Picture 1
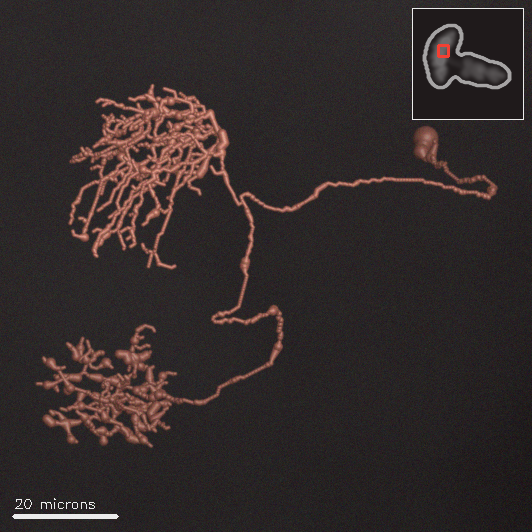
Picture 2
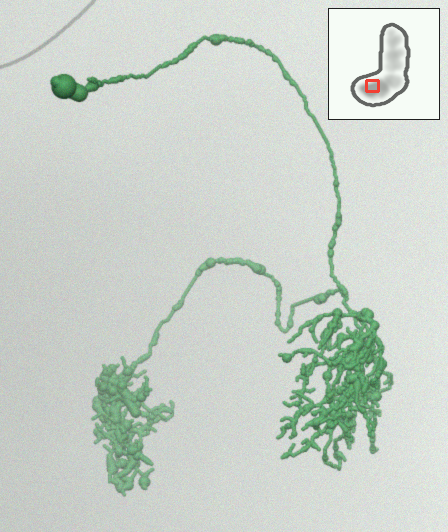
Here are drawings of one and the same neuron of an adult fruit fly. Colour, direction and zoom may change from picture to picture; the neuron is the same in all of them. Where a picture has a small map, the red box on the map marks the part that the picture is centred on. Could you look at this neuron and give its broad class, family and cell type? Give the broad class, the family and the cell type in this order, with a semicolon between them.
central-brain intrinsic neuron; class CX; hDeltaH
